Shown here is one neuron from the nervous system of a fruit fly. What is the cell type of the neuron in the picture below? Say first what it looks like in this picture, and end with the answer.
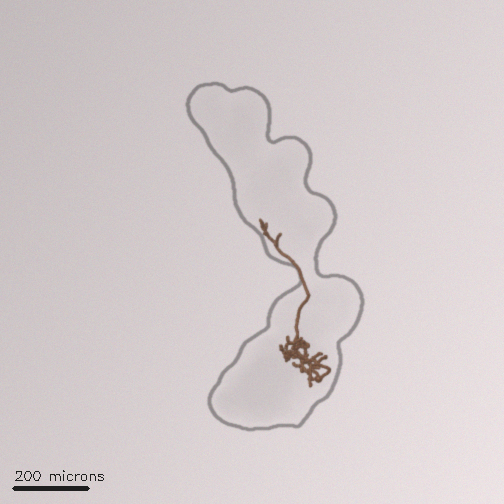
From top to bottom in the picture it spans about 450 microns. In this view it is taller than it is wide. Its broad class is descending neuron. Its cell type is DNg12_a.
